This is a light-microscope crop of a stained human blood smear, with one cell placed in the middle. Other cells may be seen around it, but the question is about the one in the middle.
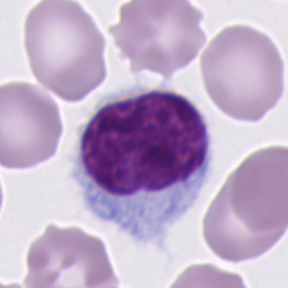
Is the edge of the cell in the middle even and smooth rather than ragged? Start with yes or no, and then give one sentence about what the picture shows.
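No. The cell's border is frayed and indistinct, most of all along its lower edge.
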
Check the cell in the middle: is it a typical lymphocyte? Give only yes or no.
no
